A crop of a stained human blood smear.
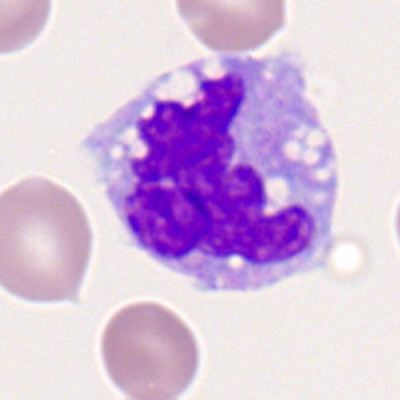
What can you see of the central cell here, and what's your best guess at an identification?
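Looking first at the edge, I see the outline is somewhat irregular, not smoothly round. Inside the nucleus I can find no nucleoli. The cytoplasm holds several small clear vacuoles, and I notice it has no coarse, brightly coloured granules. This is a monocyte.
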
